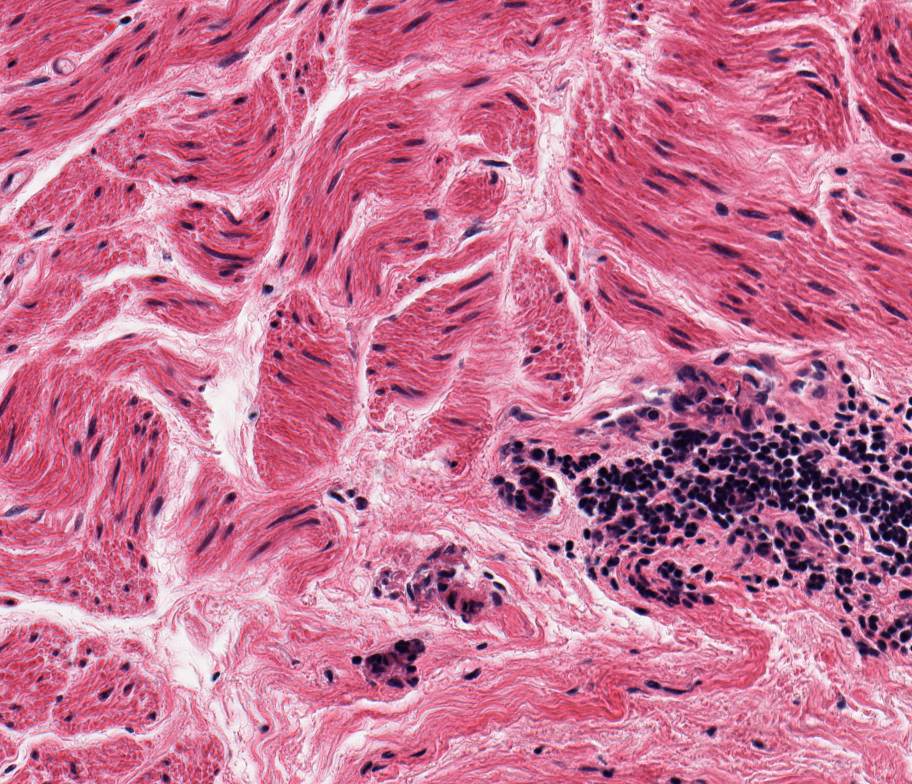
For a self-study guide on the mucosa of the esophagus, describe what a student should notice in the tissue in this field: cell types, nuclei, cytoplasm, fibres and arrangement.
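Most of the field is taken up by bundles of smooth muscle, heading off in many different directions. Where a bundle runs lengthwise, its smooth muscle nuclei are elongated with blunt ends. In the centre, several bundles are cut across, and there the nuclei look small and round within pink cytoplasm. Then, in the lower right, a dense cluster of lymphocytes: small, round, dark nuclei and scant cytoplasm.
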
